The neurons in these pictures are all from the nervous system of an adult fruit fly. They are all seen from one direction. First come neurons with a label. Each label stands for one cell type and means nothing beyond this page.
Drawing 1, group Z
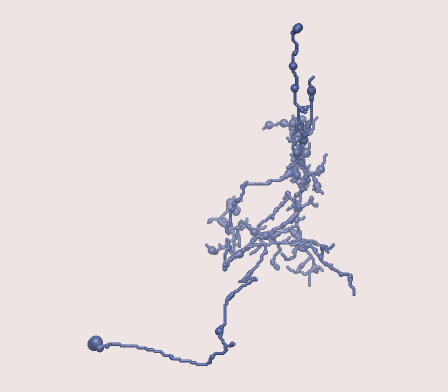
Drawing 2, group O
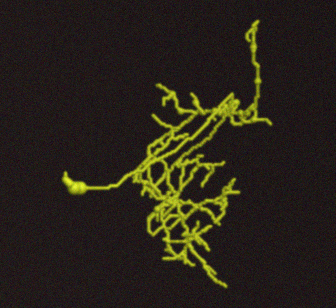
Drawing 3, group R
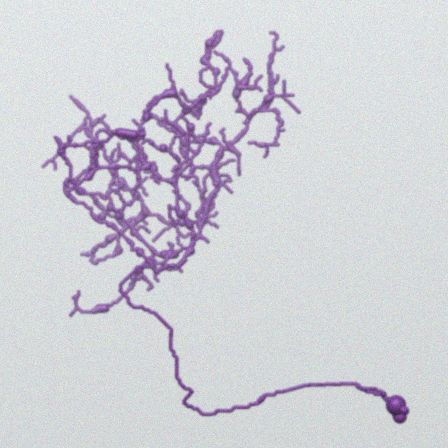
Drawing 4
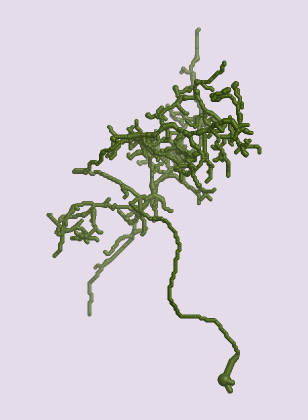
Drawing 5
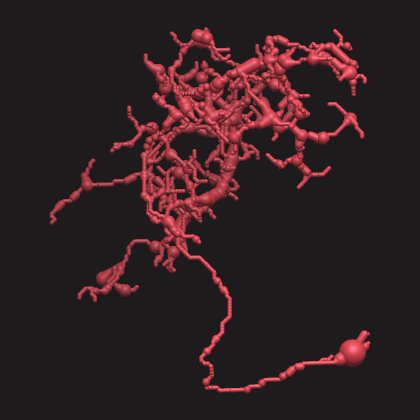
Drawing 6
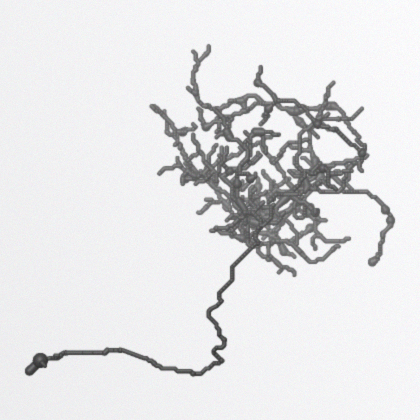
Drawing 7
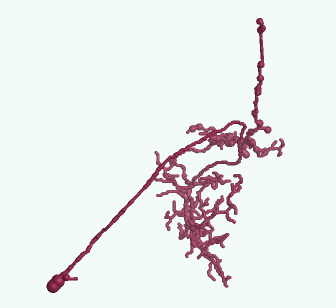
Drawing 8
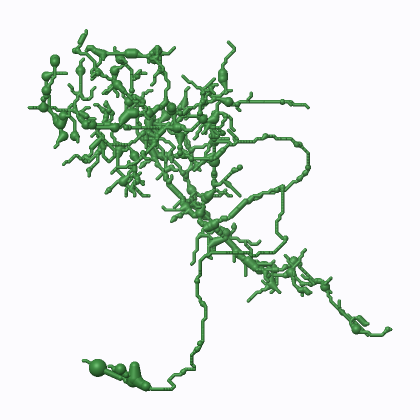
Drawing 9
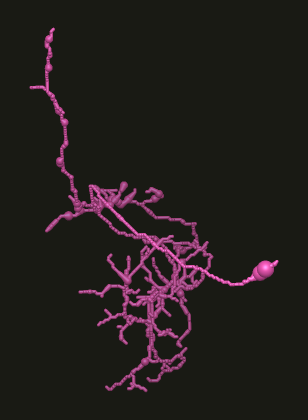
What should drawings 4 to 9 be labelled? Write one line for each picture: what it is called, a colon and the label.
4: group R
5: group R
6: group R
7: group O
8: group R
9: group O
